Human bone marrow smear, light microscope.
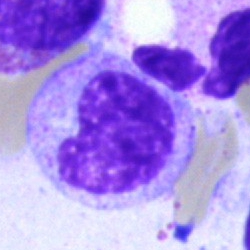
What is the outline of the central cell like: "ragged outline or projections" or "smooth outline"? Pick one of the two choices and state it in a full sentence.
It is a smooth edge that this cell shows.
